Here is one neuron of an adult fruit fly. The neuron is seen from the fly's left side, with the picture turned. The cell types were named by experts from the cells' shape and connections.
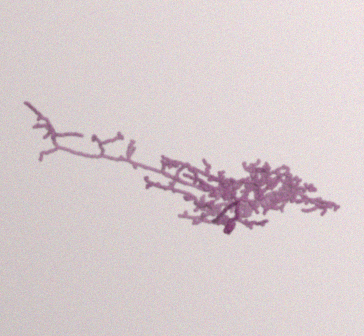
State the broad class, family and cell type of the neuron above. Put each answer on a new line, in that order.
nerve-cord intrinsic neuron
hemilineage 11B
IN11B011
